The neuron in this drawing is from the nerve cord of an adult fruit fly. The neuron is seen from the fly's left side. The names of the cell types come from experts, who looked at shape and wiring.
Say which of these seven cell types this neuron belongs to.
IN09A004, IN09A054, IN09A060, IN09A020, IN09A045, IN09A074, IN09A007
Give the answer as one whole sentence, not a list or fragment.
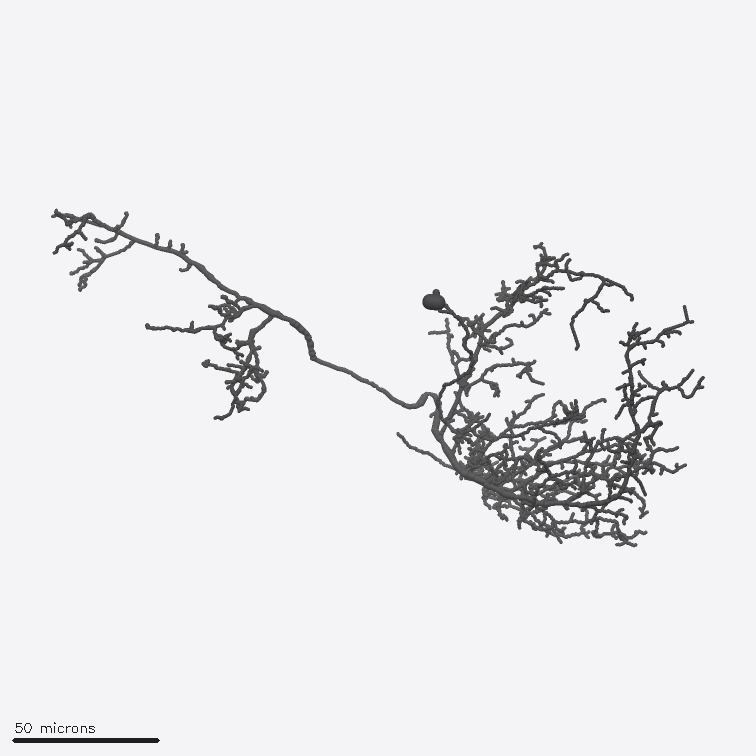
The neuron belongs to cell type IN09A004.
